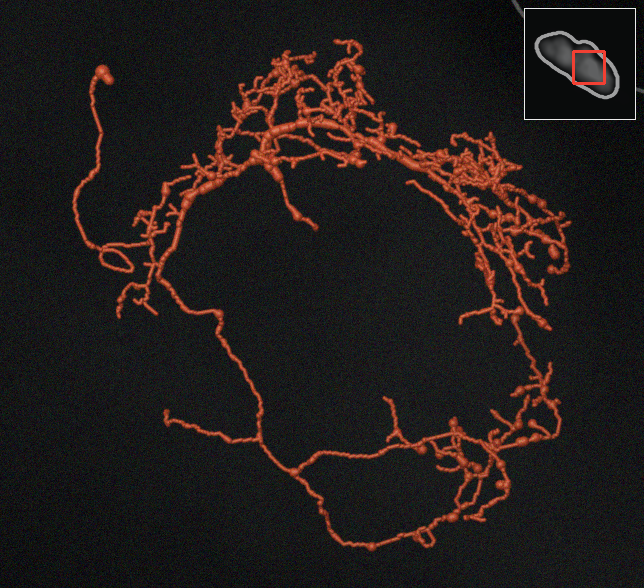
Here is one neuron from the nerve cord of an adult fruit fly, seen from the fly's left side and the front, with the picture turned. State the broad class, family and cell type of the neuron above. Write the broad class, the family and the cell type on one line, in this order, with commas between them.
nerve-cord intrinsic neuron, hemilineage 03A, IN03A076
